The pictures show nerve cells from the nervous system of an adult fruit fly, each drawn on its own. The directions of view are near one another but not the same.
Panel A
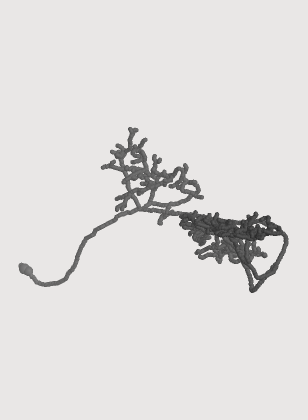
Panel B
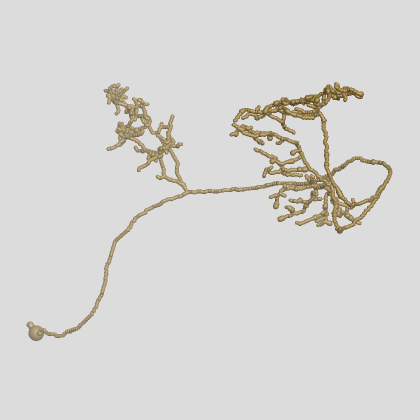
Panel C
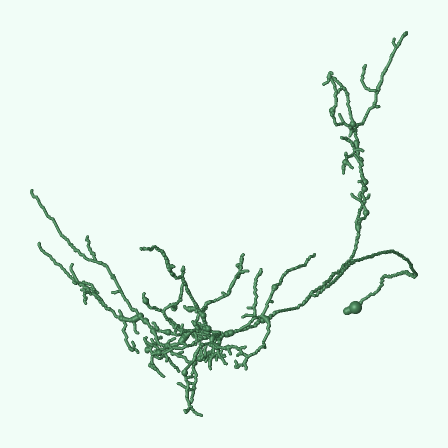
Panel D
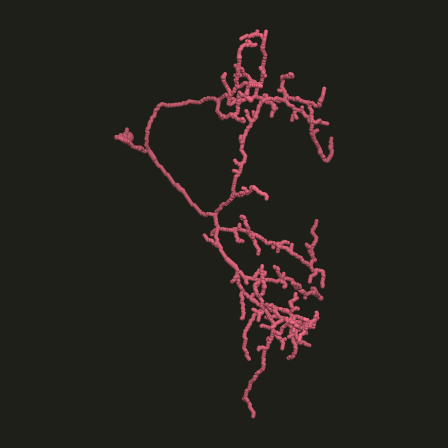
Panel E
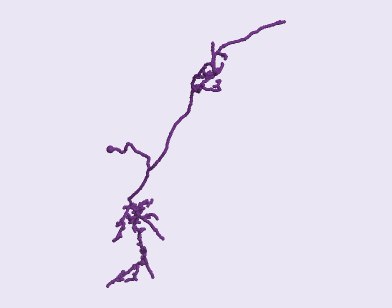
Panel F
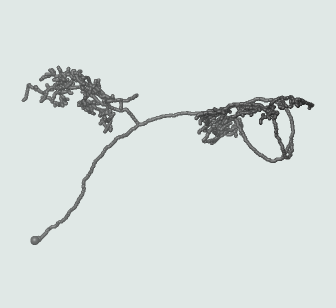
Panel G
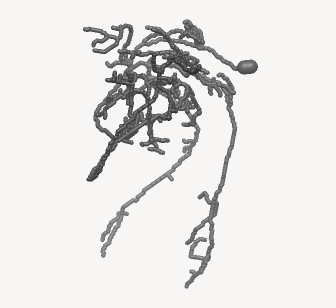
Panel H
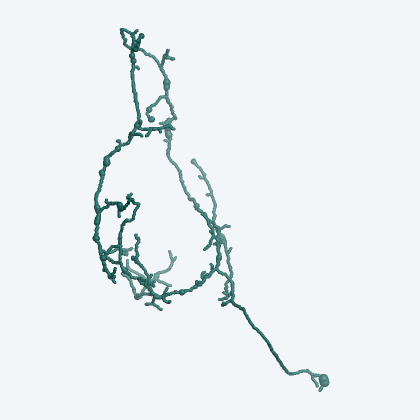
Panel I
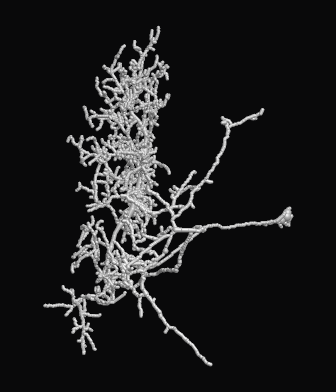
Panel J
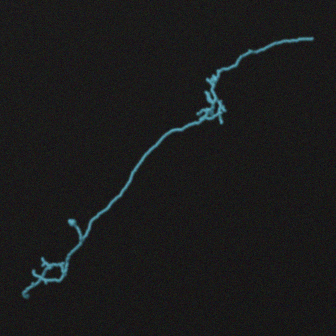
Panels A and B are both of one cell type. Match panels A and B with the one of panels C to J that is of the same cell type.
Panel F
